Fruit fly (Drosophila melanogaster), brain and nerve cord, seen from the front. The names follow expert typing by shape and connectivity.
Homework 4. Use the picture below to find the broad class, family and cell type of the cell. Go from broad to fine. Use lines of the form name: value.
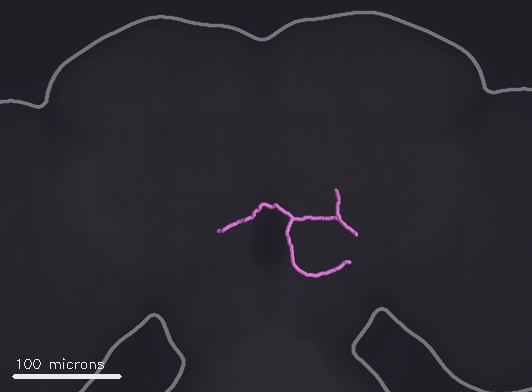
broad class: central-brain intrinsic neuron
family: hemilineage DM6_ventral
cell type: CB0320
